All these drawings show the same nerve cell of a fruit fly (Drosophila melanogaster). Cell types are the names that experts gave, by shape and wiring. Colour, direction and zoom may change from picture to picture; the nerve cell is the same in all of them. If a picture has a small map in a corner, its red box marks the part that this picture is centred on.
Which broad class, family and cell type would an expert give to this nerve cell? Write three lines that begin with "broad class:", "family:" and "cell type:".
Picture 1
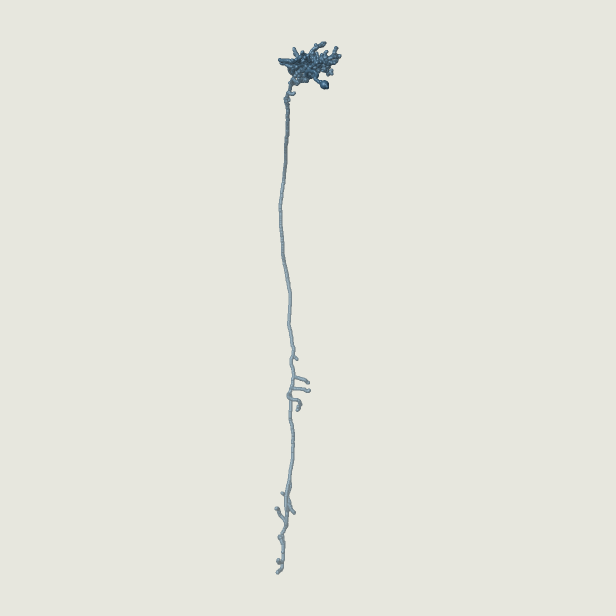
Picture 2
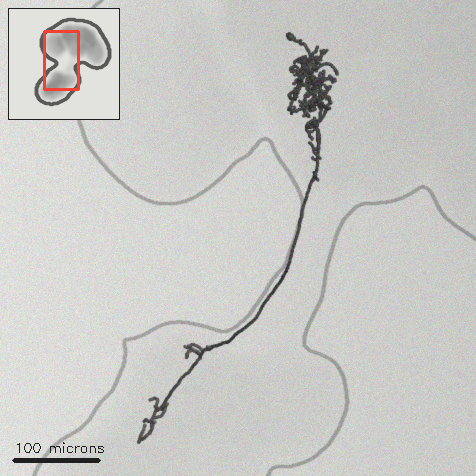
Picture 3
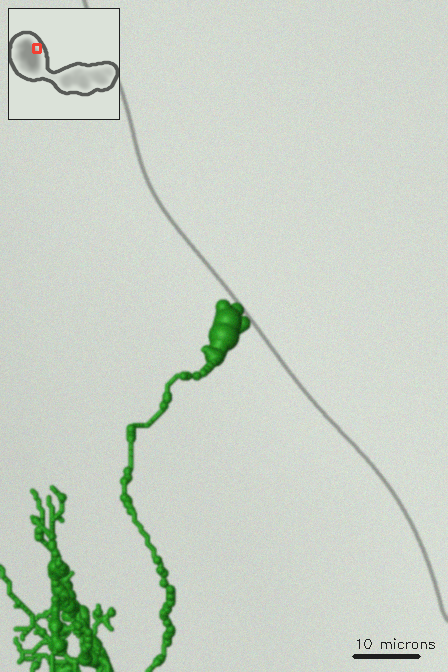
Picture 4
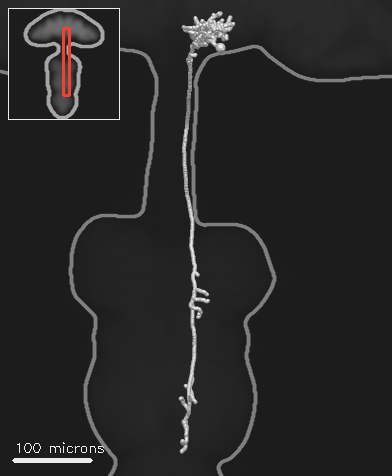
broad class: descending neuron
family: DNpe
cell type: DNpe004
